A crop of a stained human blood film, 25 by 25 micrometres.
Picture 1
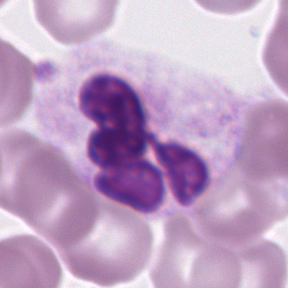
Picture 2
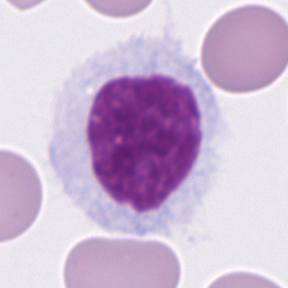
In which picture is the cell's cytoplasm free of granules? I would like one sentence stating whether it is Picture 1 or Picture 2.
In Picture 2, the cell has a cytoplasm without visible granules.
